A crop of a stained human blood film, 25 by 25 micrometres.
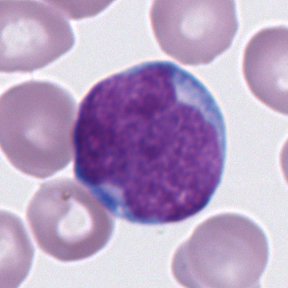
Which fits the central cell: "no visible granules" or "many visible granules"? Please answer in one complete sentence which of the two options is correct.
Not a single granule can be seen in its cytoplasm.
